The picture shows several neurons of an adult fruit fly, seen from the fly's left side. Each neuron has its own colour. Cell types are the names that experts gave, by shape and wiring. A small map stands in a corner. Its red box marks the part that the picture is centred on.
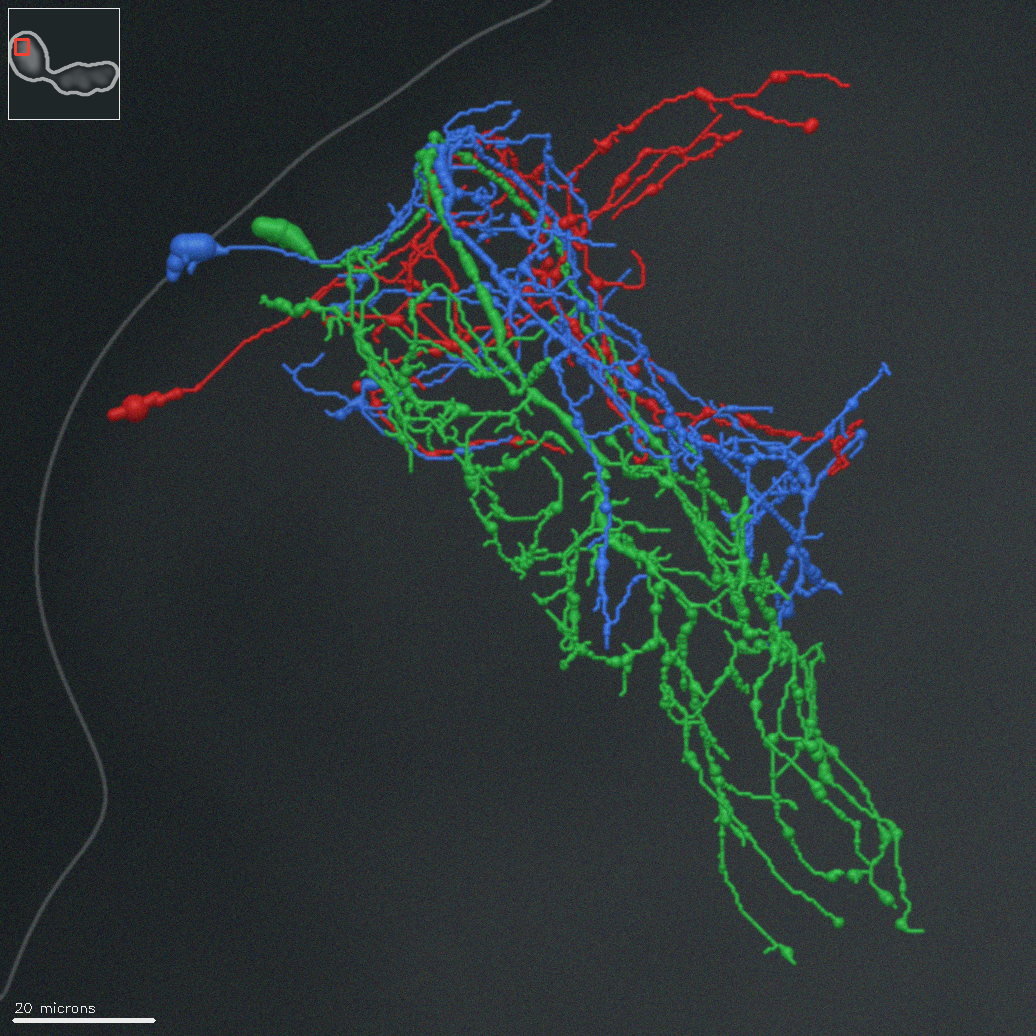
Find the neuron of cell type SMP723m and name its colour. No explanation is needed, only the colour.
blue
